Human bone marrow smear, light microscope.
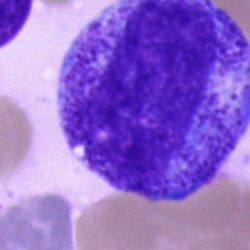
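Promyelocyte, the central cell of this stained bone marrow smear. First, its dark nucleus forms a broad band from top to bottom of the cell. Next, cytoplasm shows on both its left and right sides. Then, that cytoplasm is crowded with many dark purple granules. Last, between the granules it is pale lilac-blue.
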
